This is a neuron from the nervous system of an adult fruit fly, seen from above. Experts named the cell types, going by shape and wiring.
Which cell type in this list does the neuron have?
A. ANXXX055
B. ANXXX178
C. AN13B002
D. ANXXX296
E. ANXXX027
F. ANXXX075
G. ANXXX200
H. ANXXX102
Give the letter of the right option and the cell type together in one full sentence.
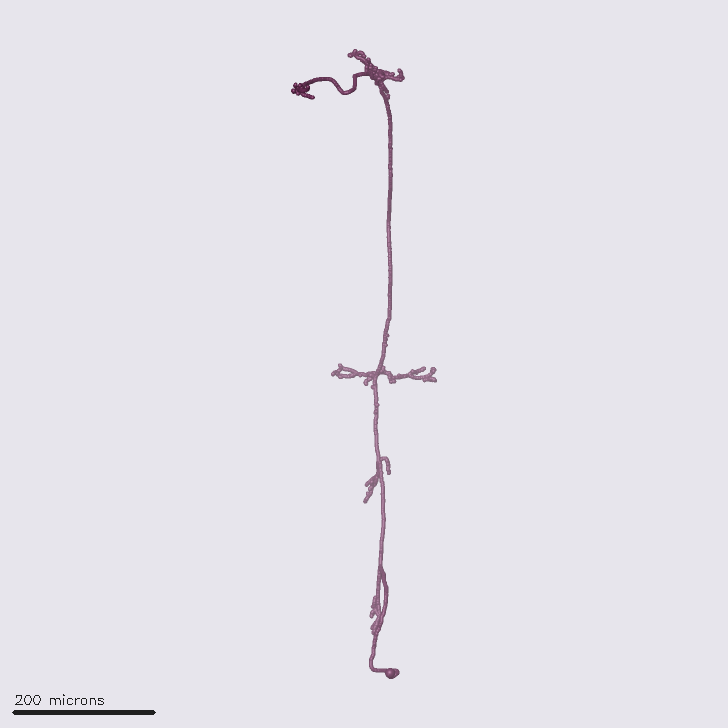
Option D, ANXXX296, is the cell type of the neuron.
